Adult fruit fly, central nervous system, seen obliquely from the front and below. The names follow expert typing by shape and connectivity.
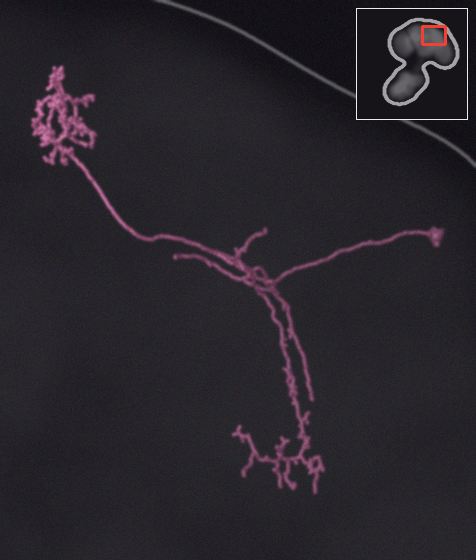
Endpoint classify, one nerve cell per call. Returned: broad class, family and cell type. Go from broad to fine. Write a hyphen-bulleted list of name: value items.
- broad class: central-brain intrinsic neuron
- family: hemilineage SLPpl1
- cell type: CB3118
